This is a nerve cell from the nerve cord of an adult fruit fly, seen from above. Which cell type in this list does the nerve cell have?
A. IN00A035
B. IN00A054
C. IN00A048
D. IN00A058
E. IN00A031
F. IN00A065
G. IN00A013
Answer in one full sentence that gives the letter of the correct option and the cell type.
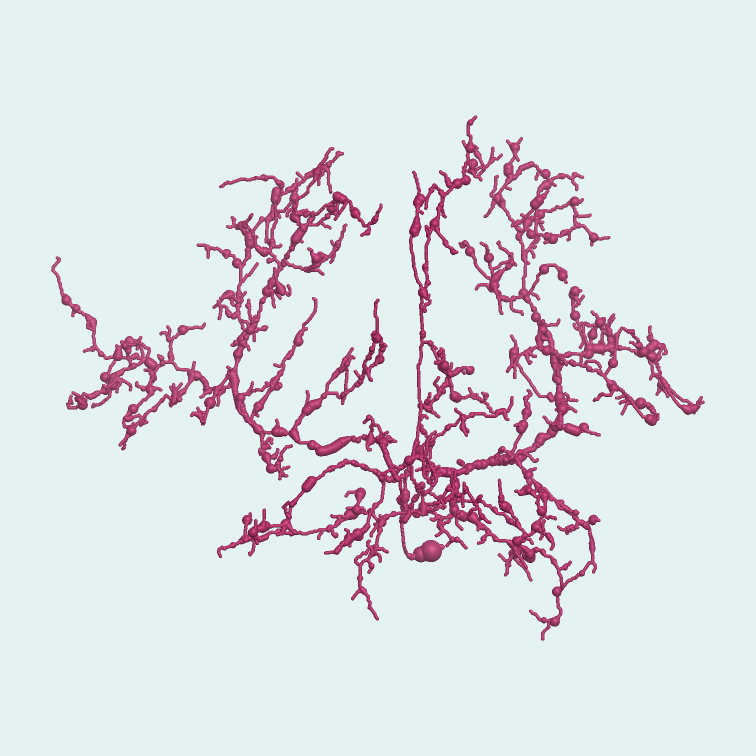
Option E gives IN00A031 as the cell type of the nerve cell.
